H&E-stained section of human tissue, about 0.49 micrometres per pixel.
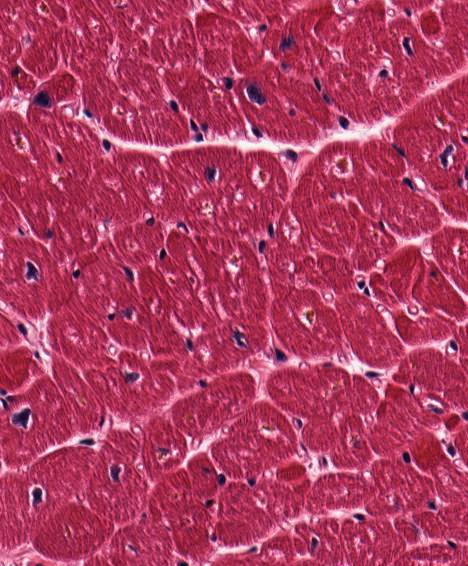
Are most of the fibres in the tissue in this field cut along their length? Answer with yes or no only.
No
